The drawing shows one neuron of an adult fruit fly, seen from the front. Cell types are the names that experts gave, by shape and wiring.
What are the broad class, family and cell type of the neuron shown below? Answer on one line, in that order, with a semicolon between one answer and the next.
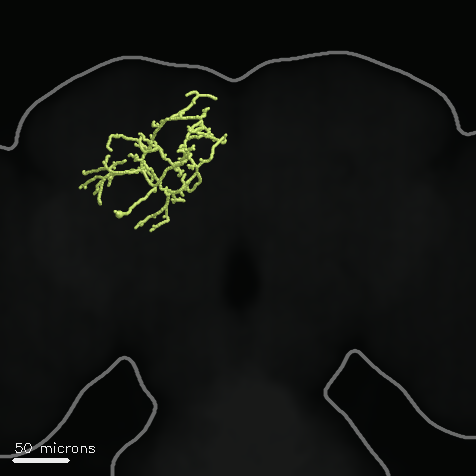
central-brain intrinsic neuron; hemilineage CREl1; CRE062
